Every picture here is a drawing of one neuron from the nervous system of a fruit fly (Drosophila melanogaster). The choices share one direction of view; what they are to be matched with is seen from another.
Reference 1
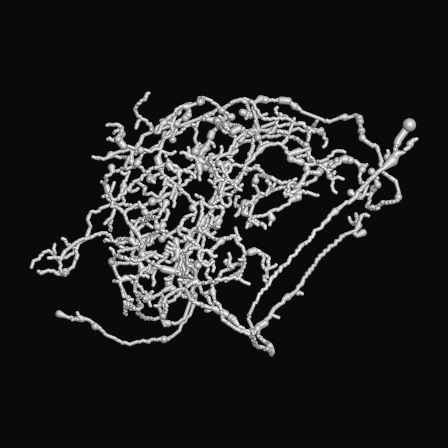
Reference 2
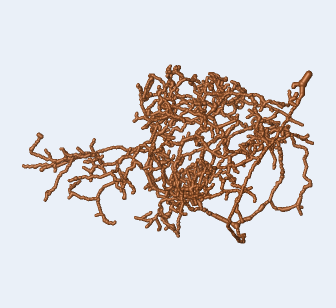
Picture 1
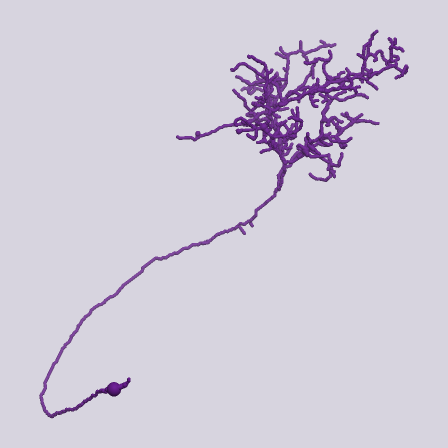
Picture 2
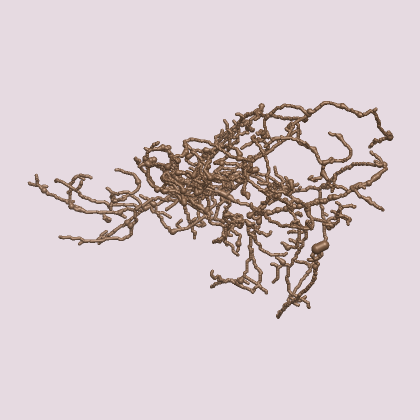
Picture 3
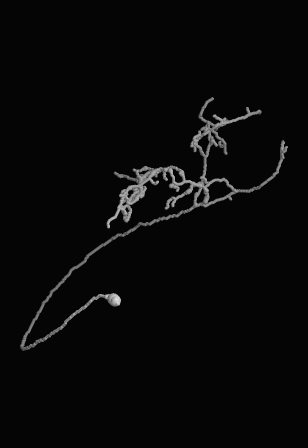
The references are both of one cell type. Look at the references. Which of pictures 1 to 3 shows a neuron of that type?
2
